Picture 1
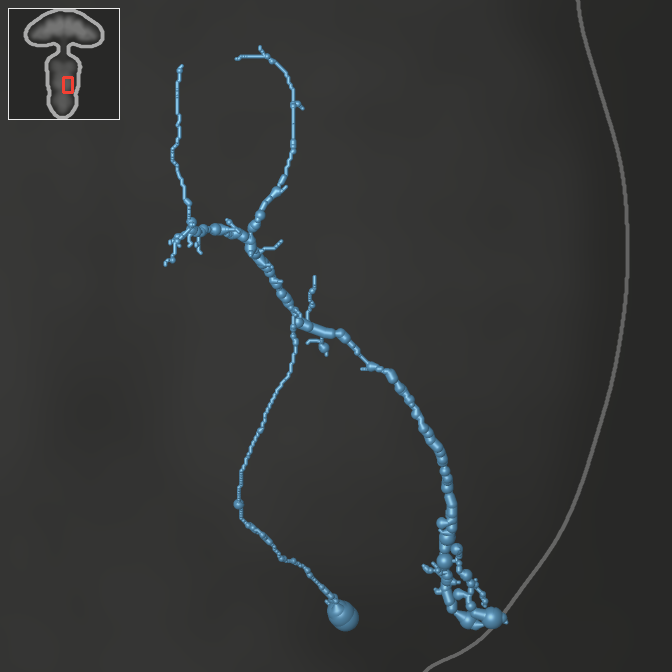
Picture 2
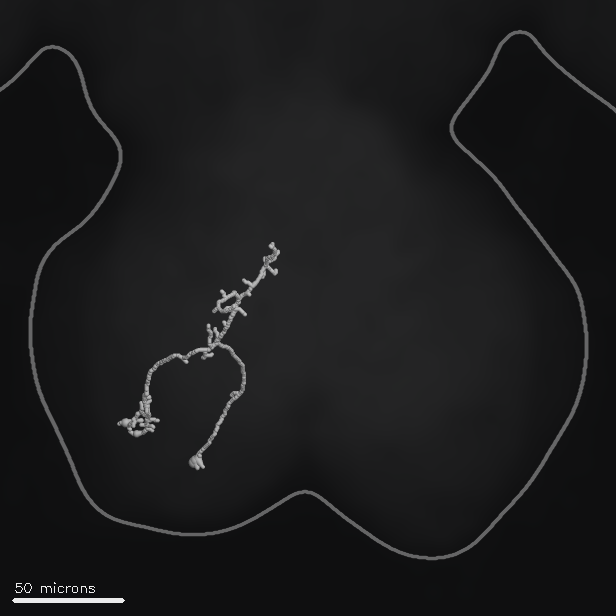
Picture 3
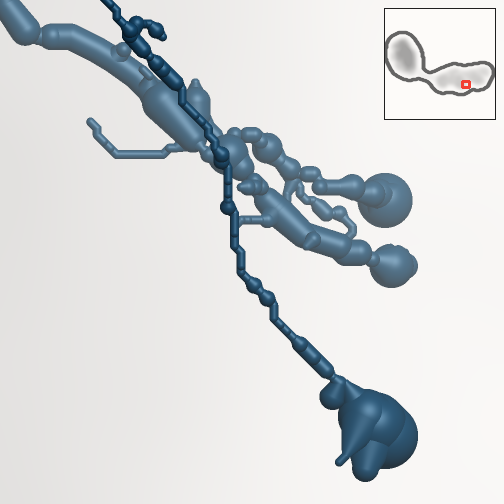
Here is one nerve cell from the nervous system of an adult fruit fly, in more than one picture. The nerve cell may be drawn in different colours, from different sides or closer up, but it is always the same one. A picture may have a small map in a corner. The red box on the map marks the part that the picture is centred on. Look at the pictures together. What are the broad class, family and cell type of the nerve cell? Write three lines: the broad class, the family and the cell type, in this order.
nerve-cord intrinsic neuron
hemilineage 21A
IN21A031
